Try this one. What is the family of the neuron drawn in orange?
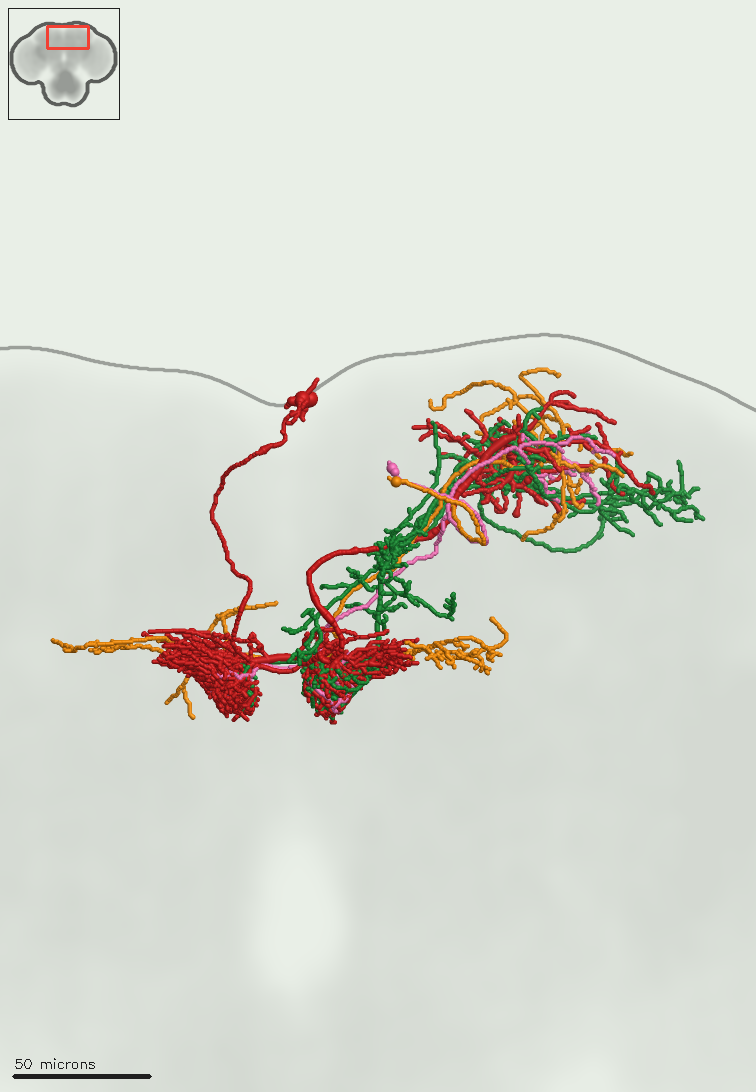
class DAN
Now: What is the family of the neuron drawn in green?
MBON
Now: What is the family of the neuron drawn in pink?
class DAN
